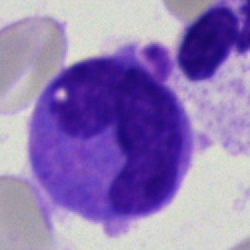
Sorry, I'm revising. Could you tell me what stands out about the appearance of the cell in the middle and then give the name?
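The cell is roughly round, with a smooth outline. Its nucleus forms a thick curved band shaped like a horseshoe, opening toward the lower left. No nucleolus is visible in the nucleus. A small round white spot lies over the nucleus near its upper left edge. The cell shown is a monocyte.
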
